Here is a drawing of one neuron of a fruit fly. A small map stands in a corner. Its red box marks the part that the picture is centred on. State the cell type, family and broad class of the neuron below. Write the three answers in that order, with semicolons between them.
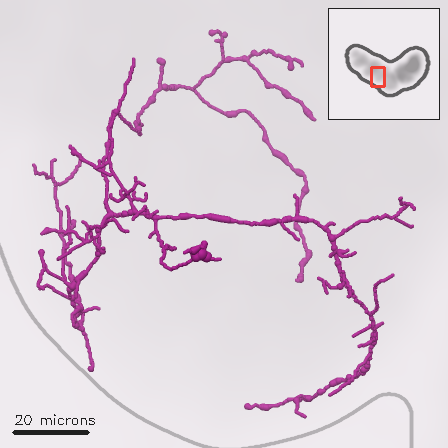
IN04B100; hemilineage 04B; nerve-cord intrinsic neuron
